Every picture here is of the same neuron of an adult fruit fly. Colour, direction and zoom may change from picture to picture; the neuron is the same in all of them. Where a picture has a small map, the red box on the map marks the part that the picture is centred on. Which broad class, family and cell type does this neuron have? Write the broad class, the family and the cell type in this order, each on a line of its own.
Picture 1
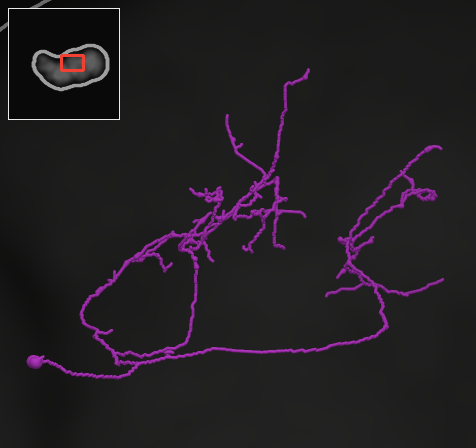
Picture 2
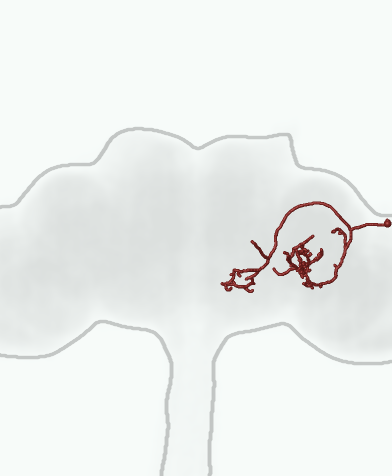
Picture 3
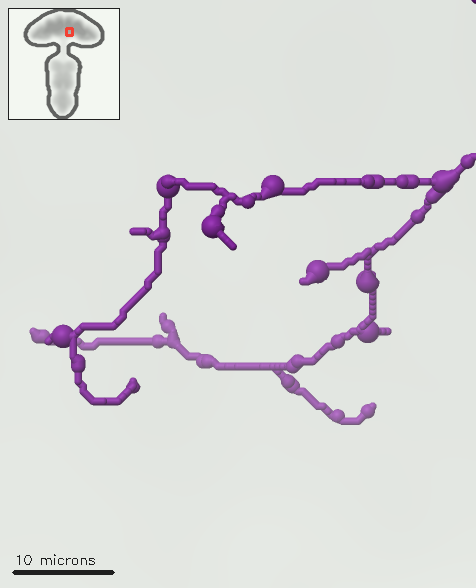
central-brain intrinsic neuron
hemilineage SLPav1_medial
CL101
